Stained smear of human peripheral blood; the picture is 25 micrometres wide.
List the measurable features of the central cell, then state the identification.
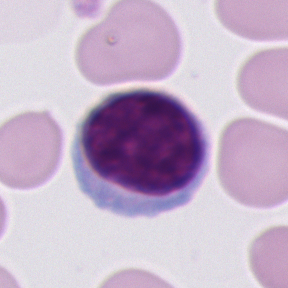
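First, the nucleus: round to slightly oval, about 11 by 9 micrometres, with no indentation or lobes. Second, the chromatin: dense, dark purple, coarsely clumped. Third, the cytoplasm: a narrow rim, as the nucleus fills most of the cell, widest as a crescent at the nucleus's lower left. Result: a typical lymphocyte.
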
